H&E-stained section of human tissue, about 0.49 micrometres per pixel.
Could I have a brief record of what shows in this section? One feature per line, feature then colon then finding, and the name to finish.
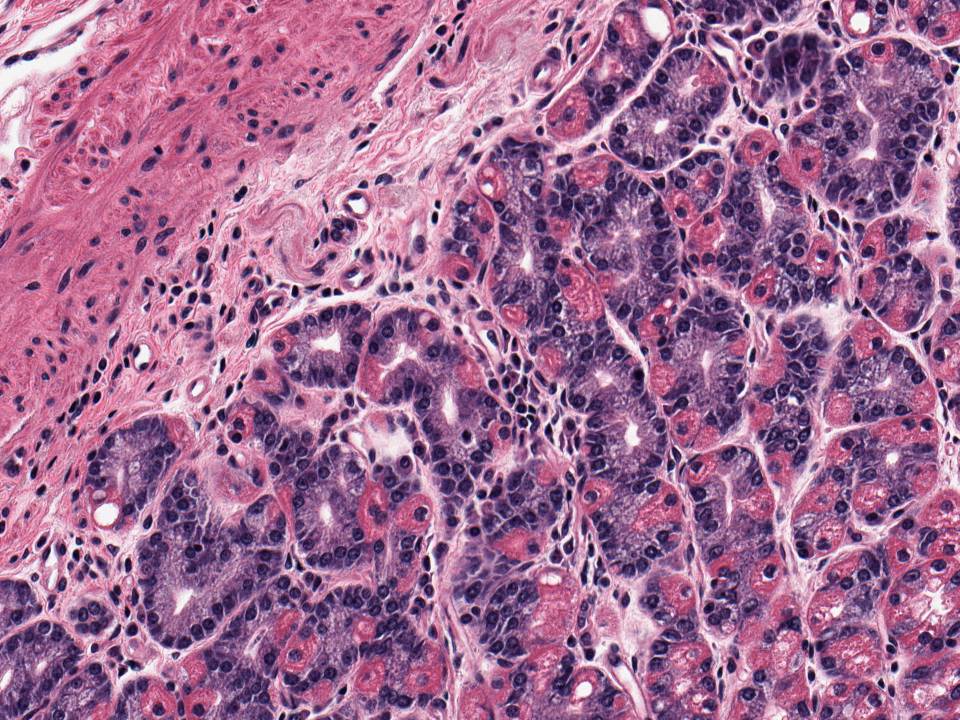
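Glands: closely packed, filling right and lower field
Pink cells: large, rounded, bright pink cytoplasm, single central round nucleus, consistent with parietal cells
Other gland cells: purple, basophilic cytoplasm
Upper left: dense fibrous tissue, wavy pink fibres, elongated dark nuclei running roughly diagonally
Name: stomach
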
